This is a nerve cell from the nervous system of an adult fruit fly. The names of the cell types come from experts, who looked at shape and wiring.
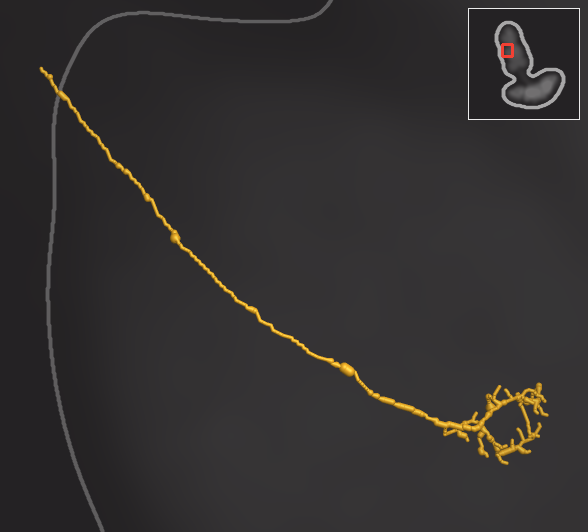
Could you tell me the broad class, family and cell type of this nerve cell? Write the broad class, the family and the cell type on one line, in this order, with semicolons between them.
sensory neuron entering the nerve cord; class gustatory; LgLG1b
